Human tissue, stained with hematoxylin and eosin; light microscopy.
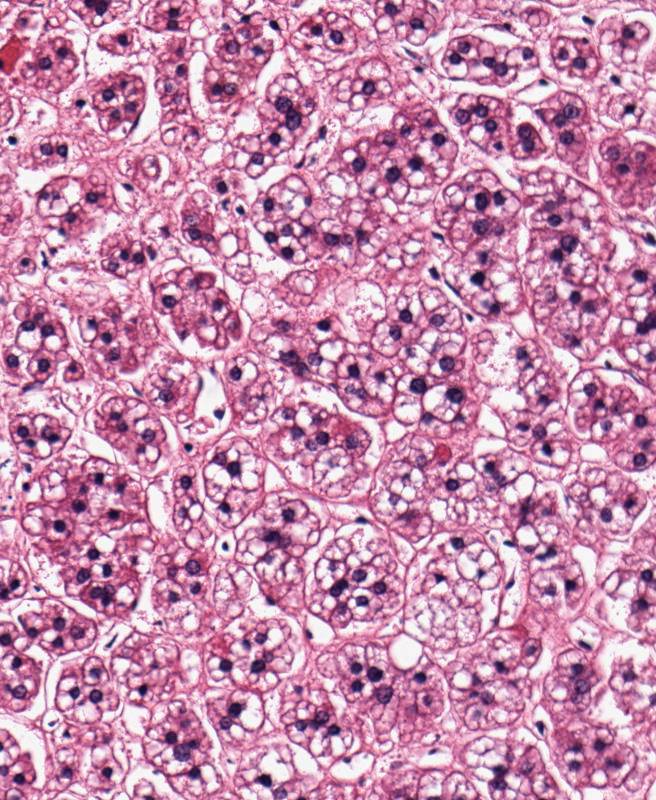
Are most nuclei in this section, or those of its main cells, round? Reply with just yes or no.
Yes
